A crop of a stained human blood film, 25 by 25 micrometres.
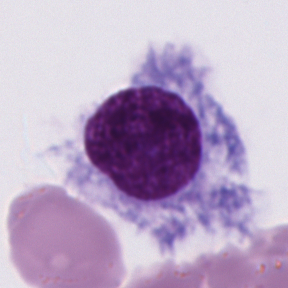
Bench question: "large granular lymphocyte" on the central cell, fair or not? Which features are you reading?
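Border ragged and frayed, not smooth. No distinct reddish-purple granules in the cytoplasm. Chromatin dark purple, mottled and clumpy. Nucleus round, about 10 micrometres across. A red cell lies close to the edge, just below and to the left.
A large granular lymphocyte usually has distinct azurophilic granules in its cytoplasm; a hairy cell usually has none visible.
Lack of distinct granules counts against large granular lymphocyte.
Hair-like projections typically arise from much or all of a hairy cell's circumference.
The frayed border is in keeping with that. Verdict: hairy cell, not large granular lymphocyte.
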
